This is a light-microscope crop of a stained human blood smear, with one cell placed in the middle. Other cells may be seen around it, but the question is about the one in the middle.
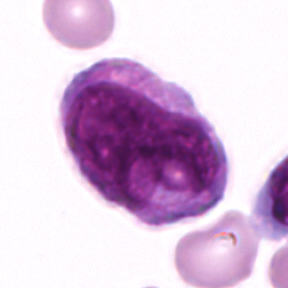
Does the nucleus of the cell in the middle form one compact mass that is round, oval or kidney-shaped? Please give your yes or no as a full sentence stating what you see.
Yes, the cell's nucleus is compact, undivided and round, oval or kidney-shaped.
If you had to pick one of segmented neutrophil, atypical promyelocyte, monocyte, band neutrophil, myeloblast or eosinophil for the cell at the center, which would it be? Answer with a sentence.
The crop's centre is taken up by an atypical promyelocyte.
